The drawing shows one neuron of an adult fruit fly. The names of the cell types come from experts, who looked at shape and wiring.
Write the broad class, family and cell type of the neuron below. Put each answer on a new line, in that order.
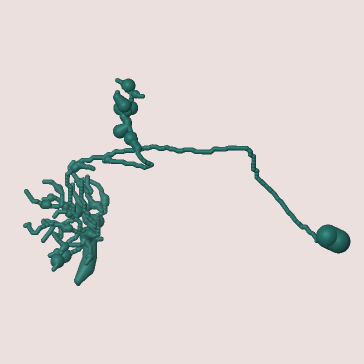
optic-lobe intrinsic neuron
T
T4b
